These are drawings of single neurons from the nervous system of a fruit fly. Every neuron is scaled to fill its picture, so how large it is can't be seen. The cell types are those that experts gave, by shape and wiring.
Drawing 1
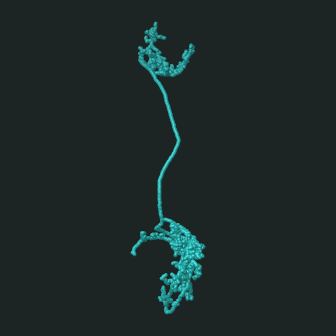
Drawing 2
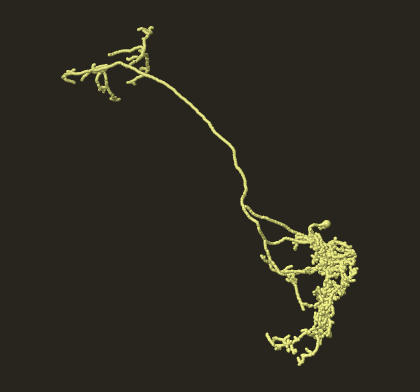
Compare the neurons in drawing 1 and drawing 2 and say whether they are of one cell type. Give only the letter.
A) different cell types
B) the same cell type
A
